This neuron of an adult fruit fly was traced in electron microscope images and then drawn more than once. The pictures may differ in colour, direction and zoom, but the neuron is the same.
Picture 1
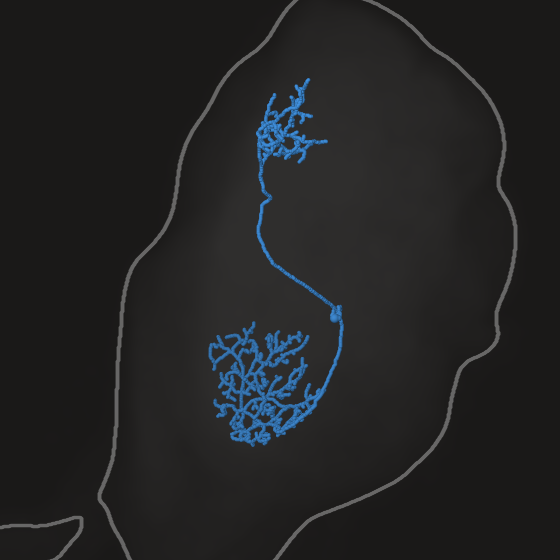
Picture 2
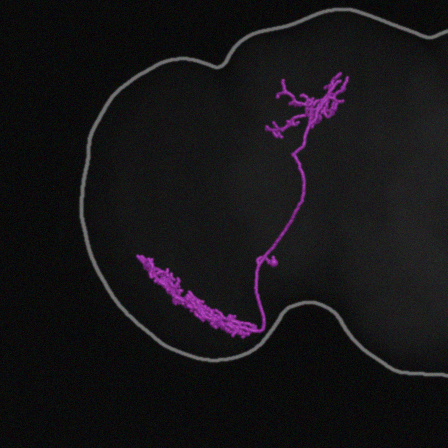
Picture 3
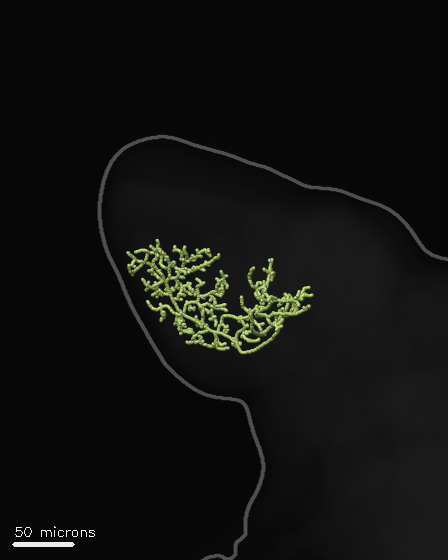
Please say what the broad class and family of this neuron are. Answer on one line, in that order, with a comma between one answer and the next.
visual projection neuron, MeVP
